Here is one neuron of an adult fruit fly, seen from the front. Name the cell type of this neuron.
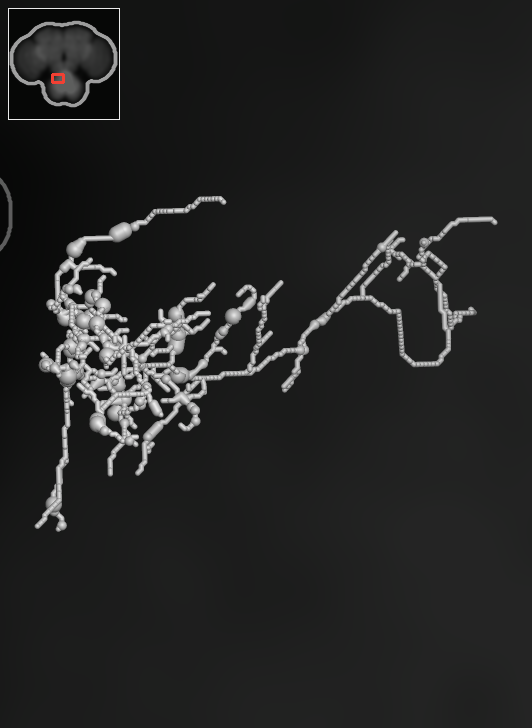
IN03B088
